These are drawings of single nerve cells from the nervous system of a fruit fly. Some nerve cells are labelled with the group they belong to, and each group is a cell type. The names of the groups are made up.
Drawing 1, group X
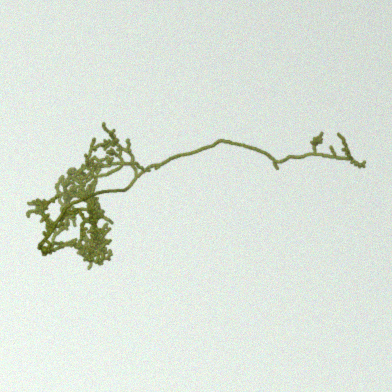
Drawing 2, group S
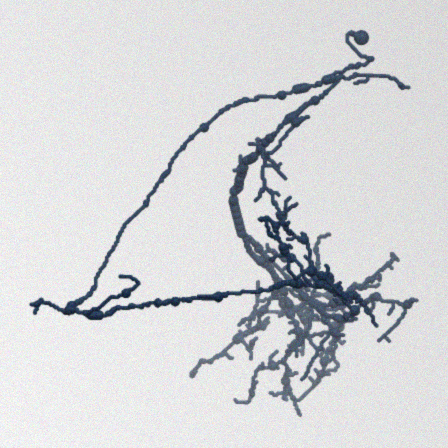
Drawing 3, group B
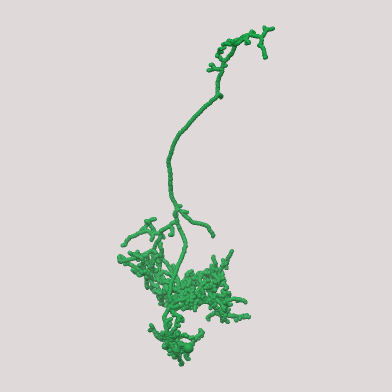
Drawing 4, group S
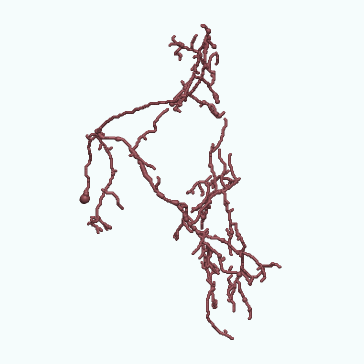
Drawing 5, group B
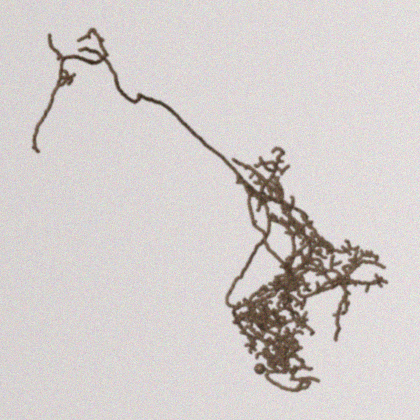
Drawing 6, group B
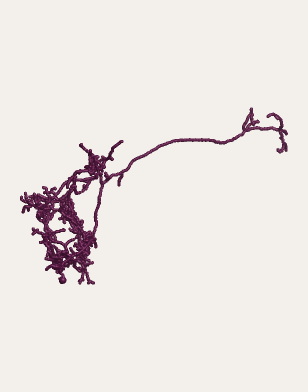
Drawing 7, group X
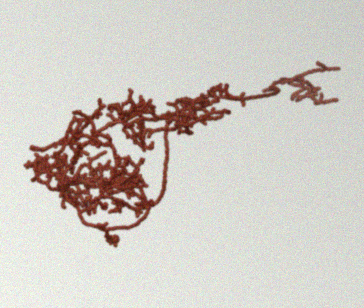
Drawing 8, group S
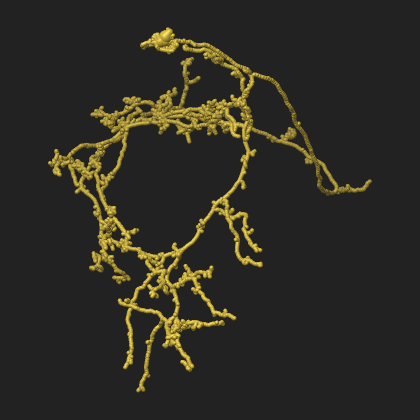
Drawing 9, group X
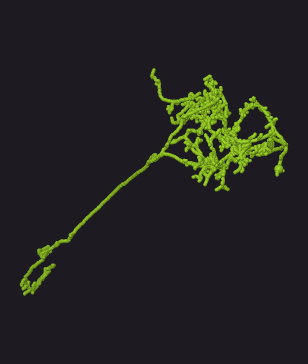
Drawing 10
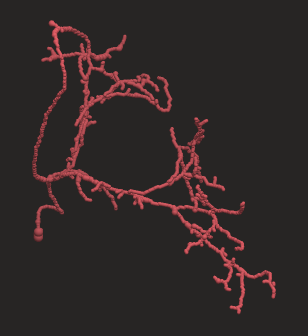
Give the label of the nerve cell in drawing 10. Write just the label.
group S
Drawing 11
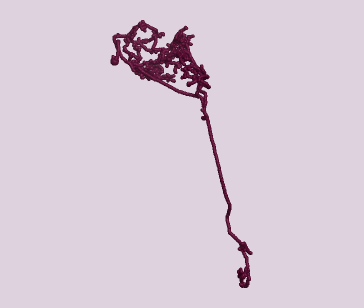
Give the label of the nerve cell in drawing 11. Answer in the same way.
group X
